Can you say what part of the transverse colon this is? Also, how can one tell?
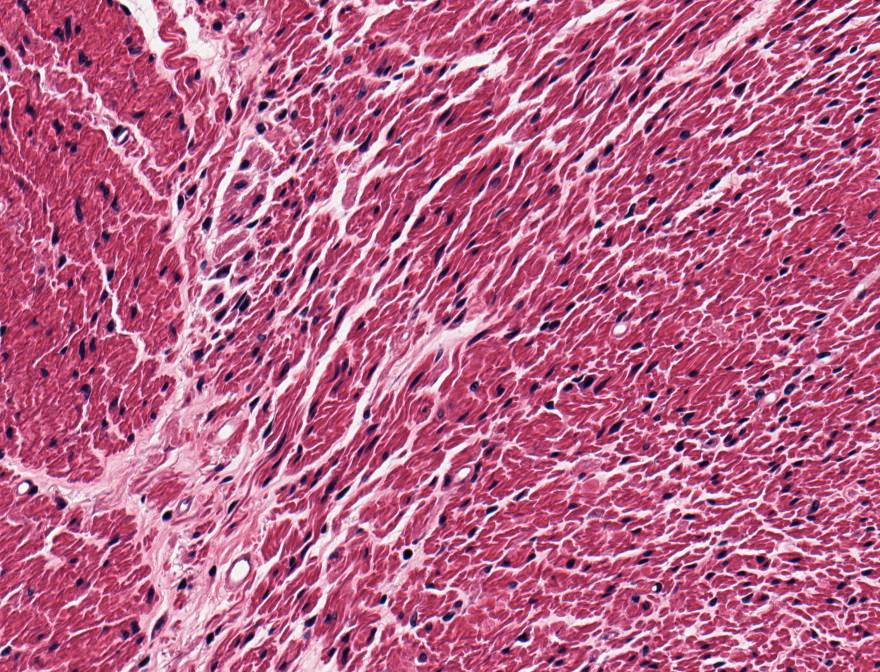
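The tissue is smooth muscle: densely packed pink fibres in bundles fill almost the whole field. Dark, elongated nuclei lie within the fibres.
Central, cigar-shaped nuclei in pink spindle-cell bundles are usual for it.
A pale strip of loose connective tissue sets off the upper-left bundle and runs to the lower left corner, holding most of the small round empty vessel lumens.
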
